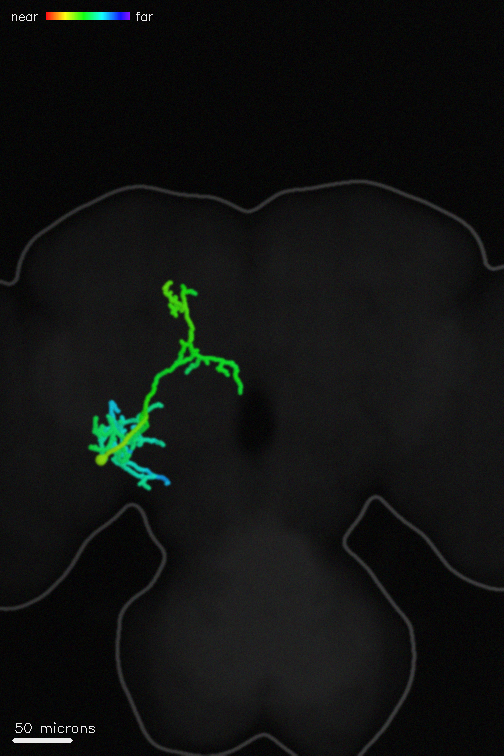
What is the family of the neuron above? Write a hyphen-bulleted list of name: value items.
- family: hemilineage LALa1_anterior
